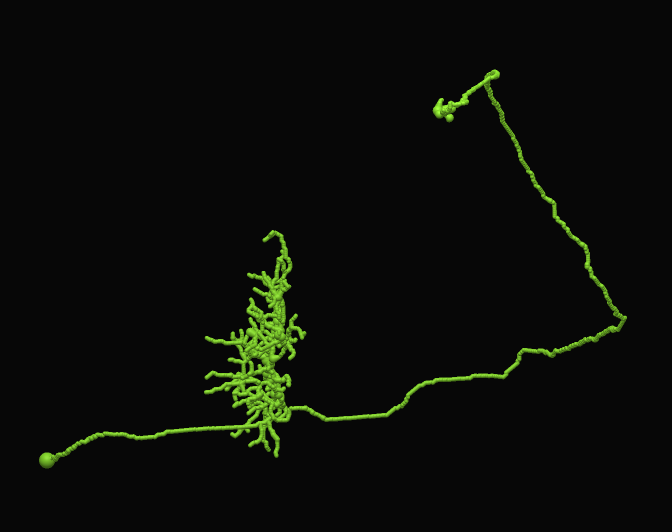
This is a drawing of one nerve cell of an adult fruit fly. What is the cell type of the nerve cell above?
MeTu3c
